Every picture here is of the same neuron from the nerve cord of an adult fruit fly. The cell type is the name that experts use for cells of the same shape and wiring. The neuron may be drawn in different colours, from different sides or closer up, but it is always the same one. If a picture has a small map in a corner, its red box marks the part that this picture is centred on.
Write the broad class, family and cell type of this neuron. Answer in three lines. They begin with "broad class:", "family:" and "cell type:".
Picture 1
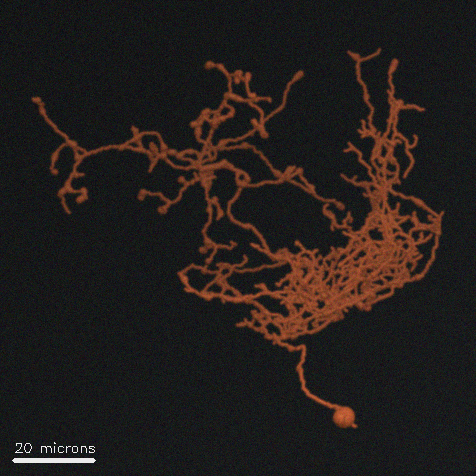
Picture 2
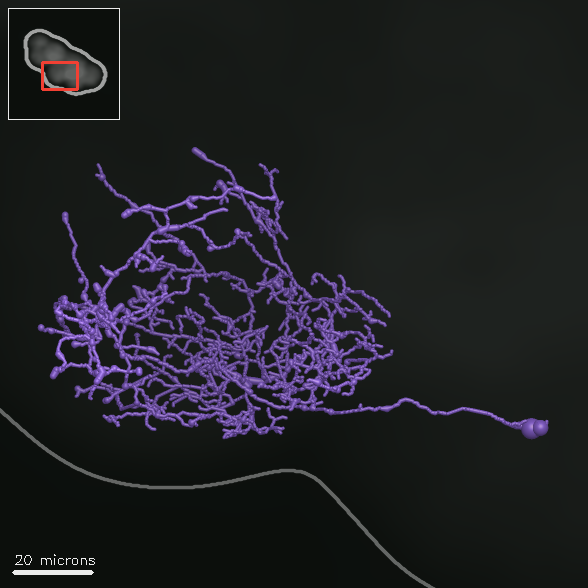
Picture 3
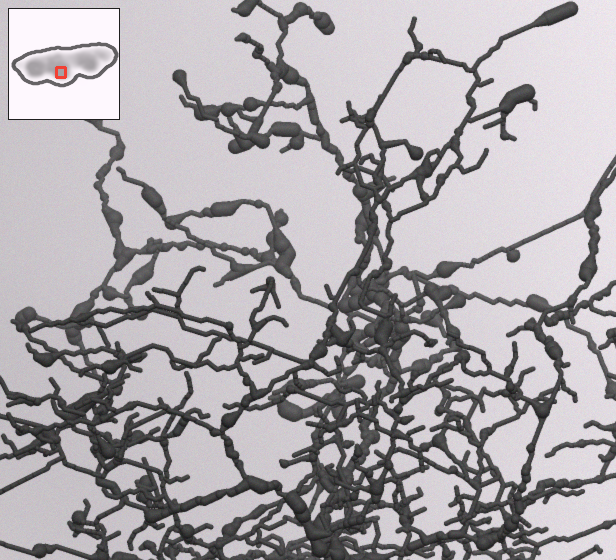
broad class: nerve-cord intrinsic neuron
family: hemilineage 13B
cell type: IN13B017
